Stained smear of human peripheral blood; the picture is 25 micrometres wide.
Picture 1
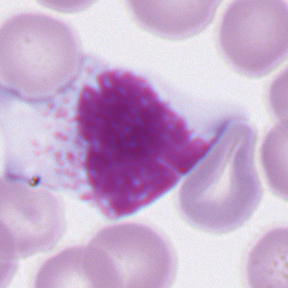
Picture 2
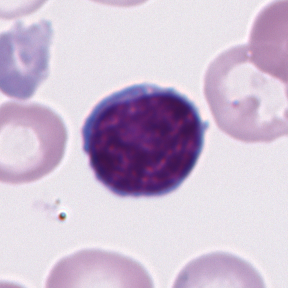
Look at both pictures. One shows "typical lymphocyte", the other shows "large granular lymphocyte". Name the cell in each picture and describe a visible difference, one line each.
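In picture 1 we see a large granular lymphocyte: The cytoplasm is very pale, almost colourless.
In picture 2 we see a typical lymphocyte: The cytoplasm is blue.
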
